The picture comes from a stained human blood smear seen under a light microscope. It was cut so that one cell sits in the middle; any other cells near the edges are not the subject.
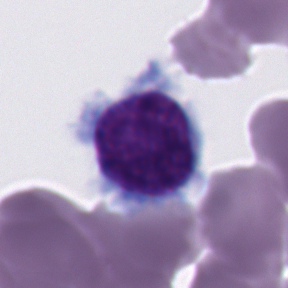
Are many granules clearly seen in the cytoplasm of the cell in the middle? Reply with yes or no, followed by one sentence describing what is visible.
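No. The cytoplasm contains no visible granules.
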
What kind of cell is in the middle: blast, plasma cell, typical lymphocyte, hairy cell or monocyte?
hairy cell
